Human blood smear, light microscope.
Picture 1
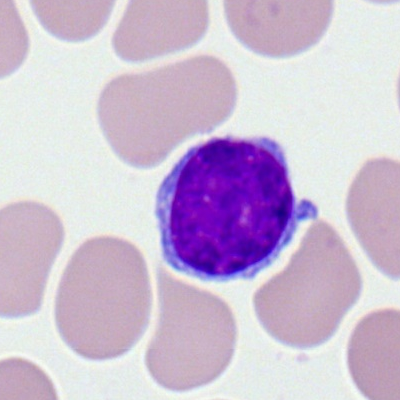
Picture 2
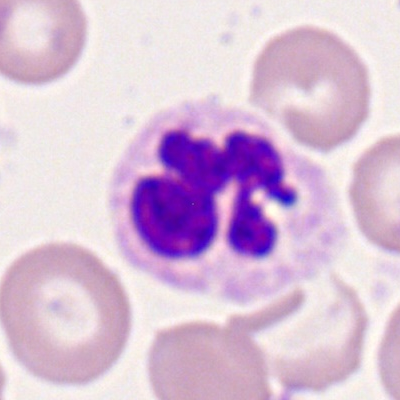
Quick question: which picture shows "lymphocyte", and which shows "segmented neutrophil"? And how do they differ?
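Picture 1: lymphocyte. Picture 2: segmented neutrophil. Lymphocyte: chromatin dense, dark purple, coarsely clumped; cytoplasm only a thin rim, wider on the left than the right, with no visible granules.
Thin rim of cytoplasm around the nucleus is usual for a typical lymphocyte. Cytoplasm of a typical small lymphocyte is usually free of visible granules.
Small bleb of blue cytoplasm projecting from the right edge; red cells all round, no other nucleated cell in view. Segmented neutrophil: outline smooth, roughly round; nucleus in several separate lobes; chromatin dark purple, densely clumped; no nucleoli.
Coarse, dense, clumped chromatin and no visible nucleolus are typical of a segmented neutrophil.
Difference in cytoplasm: in the neutrophil it is pale pink-lilac, surrounds the nucleus on all sides and contains fine, faint lilac granules.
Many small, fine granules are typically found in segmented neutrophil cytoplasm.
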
